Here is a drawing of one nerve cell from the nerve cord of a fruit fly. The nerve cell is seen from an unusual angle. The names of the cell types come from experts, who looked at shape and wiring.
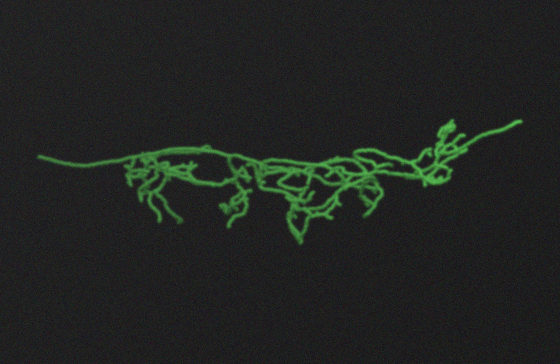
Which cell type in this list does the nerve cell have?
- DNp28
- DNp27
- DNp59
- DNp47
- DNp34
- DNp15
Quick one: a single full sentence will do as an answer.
Under cell type classification, the nerve cell is DNp34.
